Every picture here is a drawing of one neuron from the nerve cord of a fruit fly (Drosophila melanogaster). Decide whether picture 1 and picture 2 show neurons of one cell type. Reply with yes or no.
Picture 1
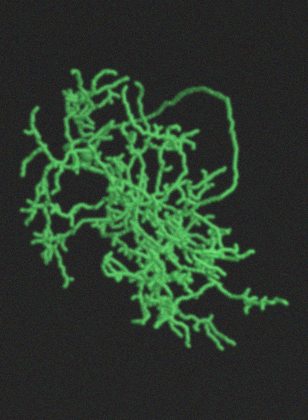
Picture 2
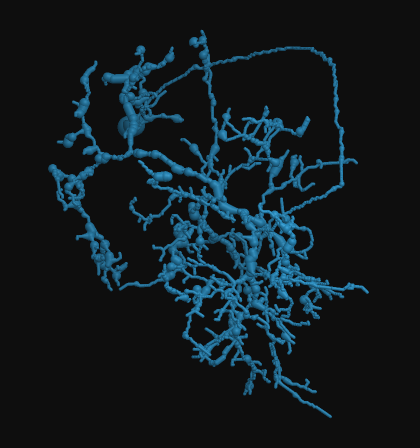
yes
